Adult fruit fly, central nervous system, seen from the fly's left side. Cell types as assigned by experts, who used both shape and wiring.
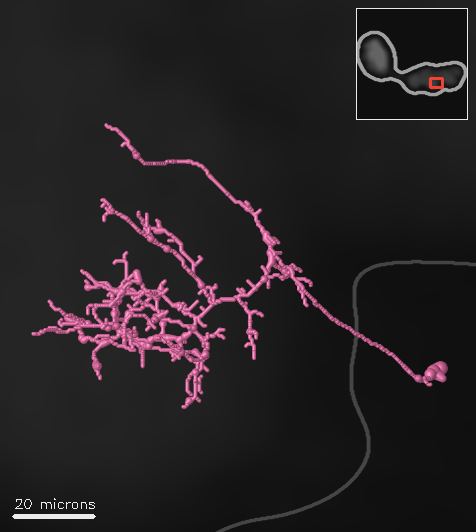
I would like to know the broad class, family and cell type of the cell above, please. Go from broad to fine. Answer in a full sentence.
A nerve-cord intrinsic neuron of hemilineage 20A.22A, type IN20A.22A053.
